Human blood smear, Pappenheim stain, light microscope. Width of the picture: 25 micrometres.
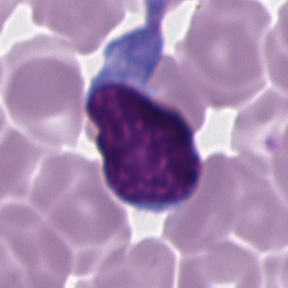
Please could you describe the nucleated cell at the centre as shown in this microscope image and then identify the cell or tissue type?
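Around most of the nucleus the cytoplasm forms only a thin rim. This cytoplasm stains blue and shows no visible granules. At one point it draws out into a tapering tail directed toward the top of the picture. This is a typical lymphocyte.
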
